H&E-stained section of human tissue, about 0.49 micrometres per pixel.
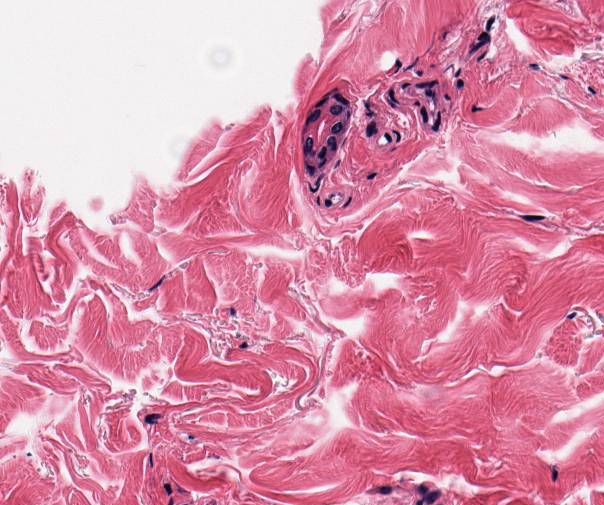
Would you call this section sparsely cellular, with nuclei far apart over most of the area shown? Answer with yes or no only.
Yes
